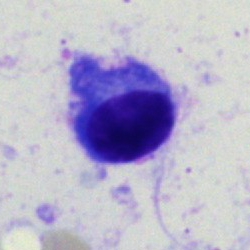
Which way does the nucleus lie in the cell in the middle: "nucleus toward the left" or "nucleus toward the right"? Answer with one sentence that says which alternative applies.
It is to the left of the nucleus that most cytoplasm is found.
